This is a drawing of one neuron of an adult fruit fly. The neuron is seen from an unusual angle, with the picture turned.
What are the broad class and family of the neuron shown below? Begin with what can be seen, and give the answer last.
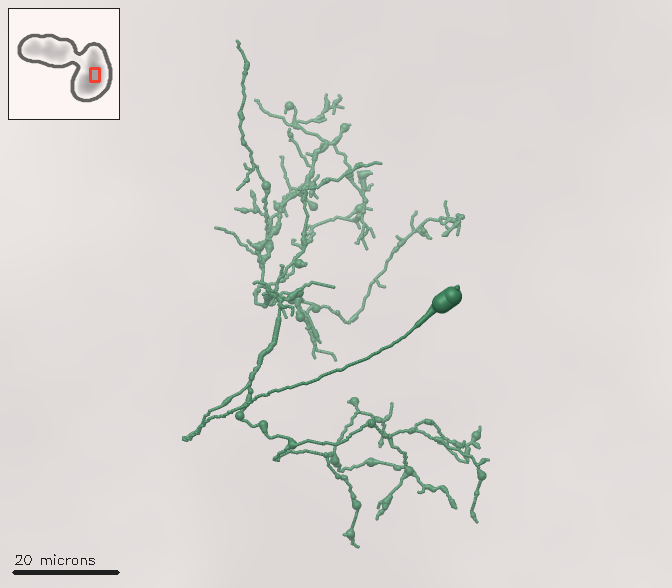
From top to bottom in the picture it spans about 100 microns. The picture shows dozens of branch ends. It is a central-brain intrinsic neuron. Its family is hemilineage LHd2.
